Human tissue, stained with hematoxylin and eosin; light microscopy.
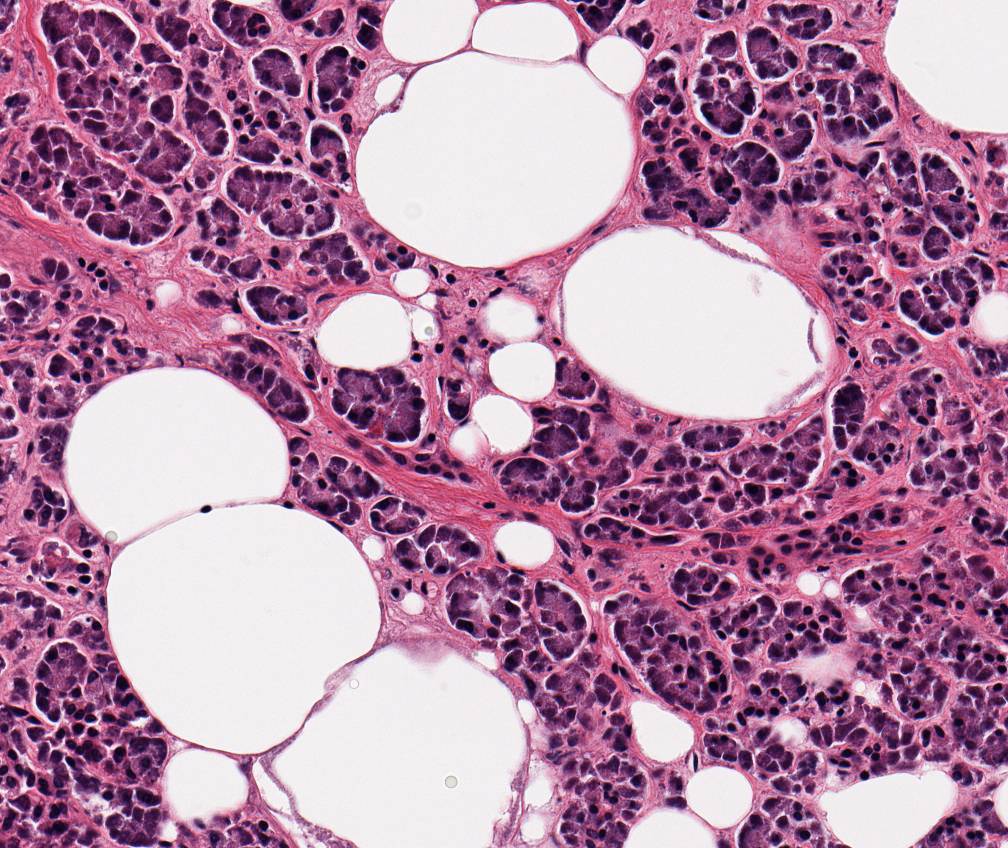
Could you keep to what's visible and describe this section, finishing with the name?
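Small rounded acini are grouped into lobules. Their acinar cells have deeply purple, granular cytoplasm and small, round, dark nuclei. Numerous adipocytes lie scattered among the glandular tissue throughout the field, seen as empty white spaces that are round to oval and of varying size. The tissue is pancreas.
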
